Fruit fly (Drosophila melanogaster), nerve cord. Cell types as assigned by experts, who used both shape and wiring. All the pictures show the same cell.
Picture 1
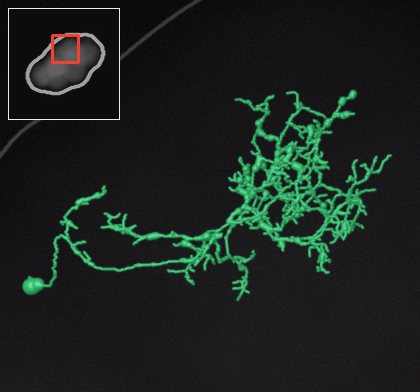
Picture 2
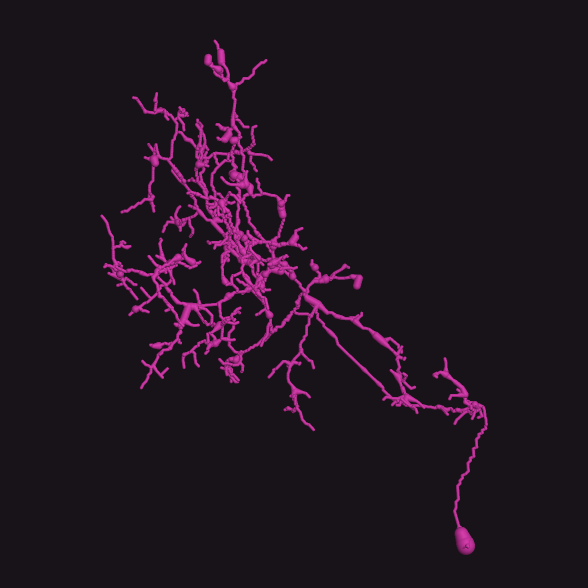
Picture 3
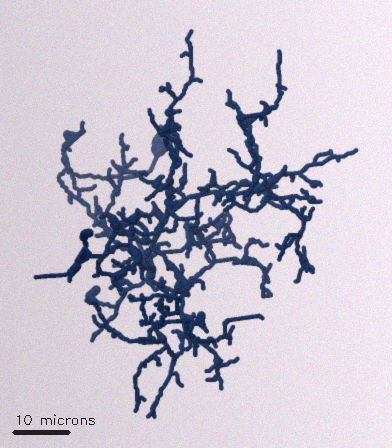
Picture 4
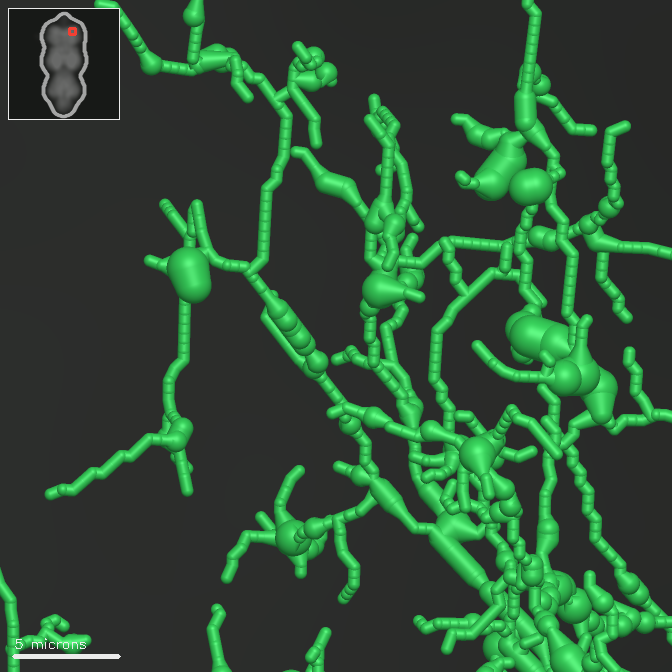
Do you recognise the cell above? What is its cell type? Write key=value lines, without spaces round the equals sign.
cell_type=IN20A.22A016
